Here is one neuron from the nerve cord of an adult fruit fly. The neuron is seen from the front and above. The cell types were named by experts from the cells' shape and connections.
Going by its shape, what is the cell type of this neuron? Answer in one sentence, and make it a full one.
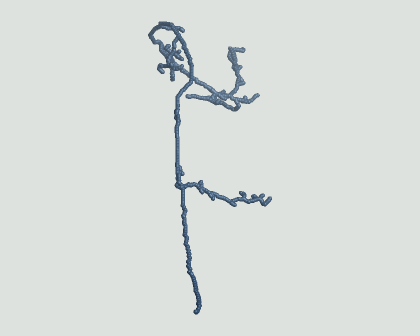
In the scheme of cell types, this neuron is DNge052.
